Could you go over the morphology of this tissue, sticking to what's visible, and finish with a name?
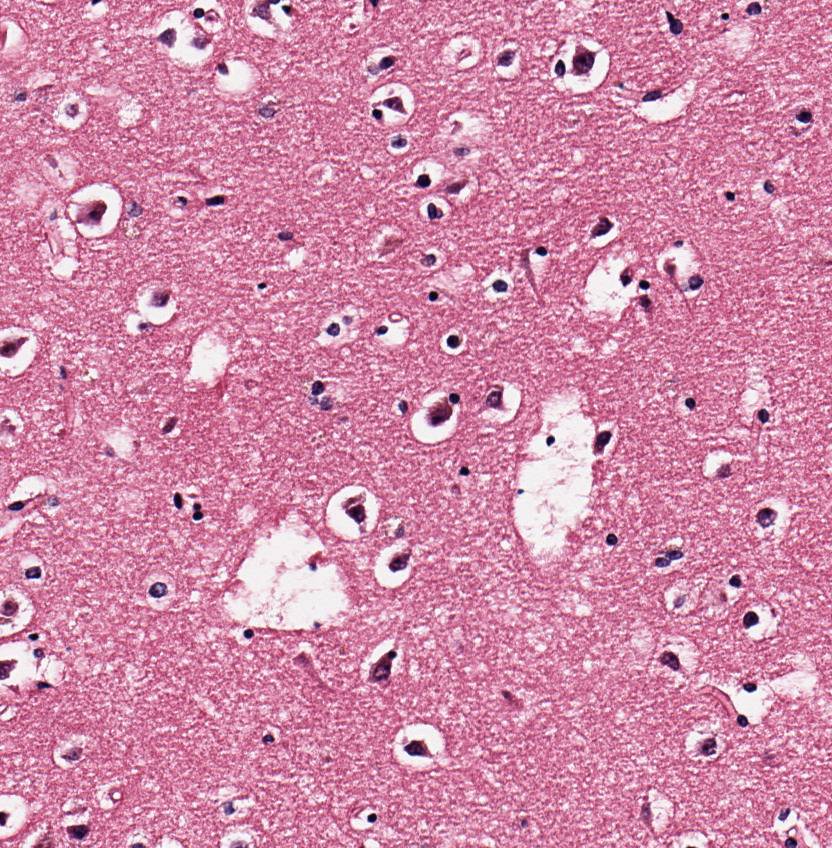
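Cells lie singly in a pink fibrillary background, without epithelium or glands. The neuropil is finely granular, speckled with tiny pale vacuoles. Small round dark nuclei with scant cytoplasm are scattered, some beside neurons. Most neuronal cell bodies sit in clear halos. This is cerebral cortex.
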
